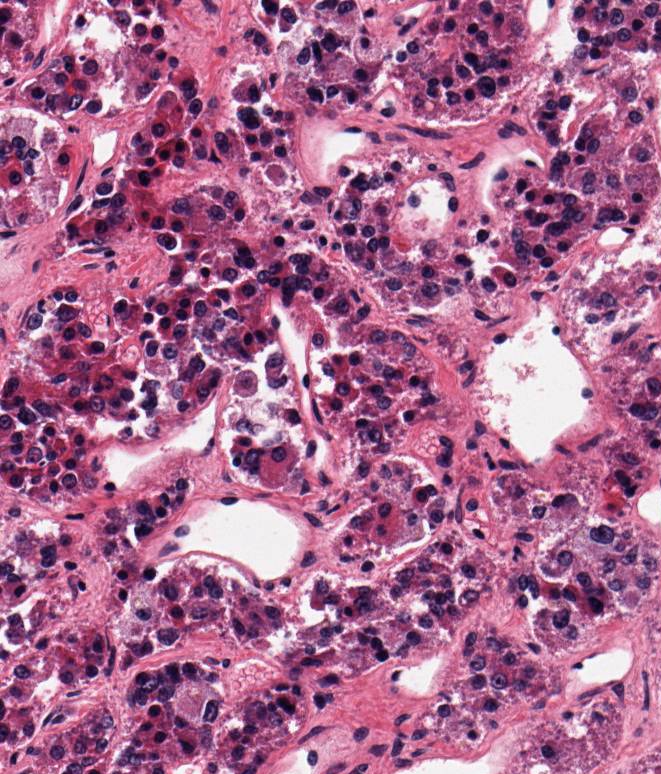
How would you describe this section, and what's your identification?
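So across the whole field you've got cells grouped in rounded nests, separated by thin septa of pink collagen with slender spindle-shaped nuclei. The nests hold a mix: some cells with bright red cytoplasm, others with purplish-grey granular cytoplasm. A few scattered ones have pale, finely vacuolated, foamy cytoplasm. That's pituitary.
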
